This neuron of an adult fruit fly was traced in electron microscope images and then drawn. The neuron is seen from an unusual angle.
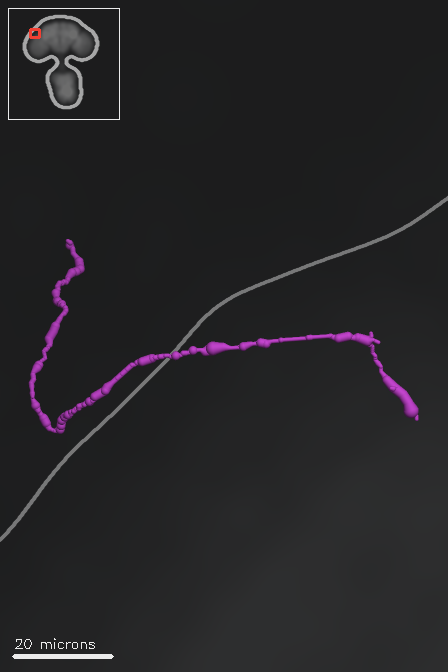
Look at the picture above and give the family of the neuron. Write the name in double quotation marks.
"class visual"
